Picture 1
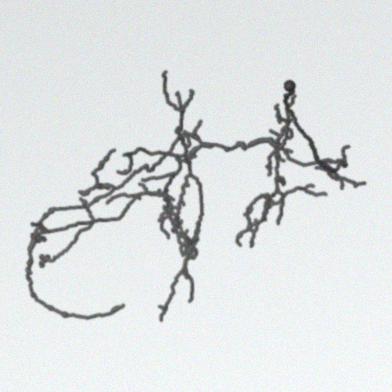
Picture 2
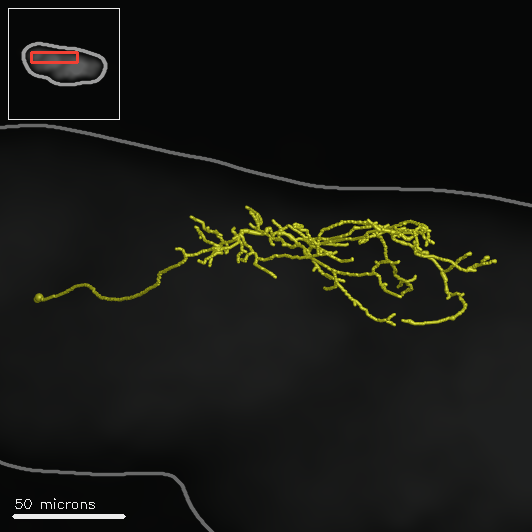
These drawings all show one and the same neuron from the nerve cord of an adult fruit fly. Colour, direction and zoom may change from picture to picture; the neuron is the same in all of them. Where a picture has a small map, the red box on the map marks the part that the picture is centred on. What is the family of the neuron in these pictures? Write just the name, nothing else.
hemilineage 06A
